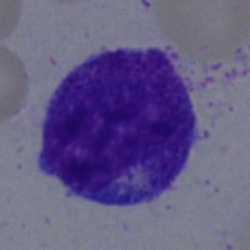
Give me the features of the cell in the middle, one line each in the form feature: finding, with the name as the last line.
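Shape: roughly round.
Nucleus: takes up nearly the whole cell, so very little cytoplasm is left.
Cytoplasm: the little that shows is deep blue, clearest along the lower edge.
Pale area: yes, a lighter patch in the lower part of the cell.
Verdict: promyelocyte.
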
